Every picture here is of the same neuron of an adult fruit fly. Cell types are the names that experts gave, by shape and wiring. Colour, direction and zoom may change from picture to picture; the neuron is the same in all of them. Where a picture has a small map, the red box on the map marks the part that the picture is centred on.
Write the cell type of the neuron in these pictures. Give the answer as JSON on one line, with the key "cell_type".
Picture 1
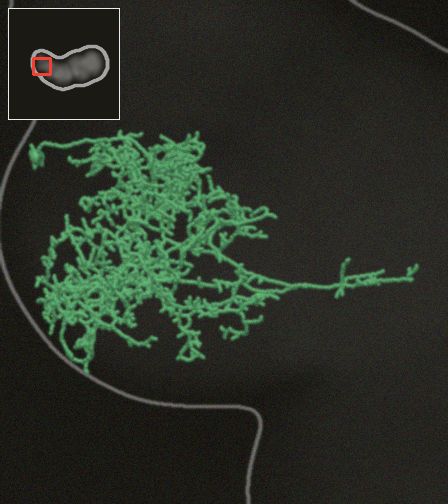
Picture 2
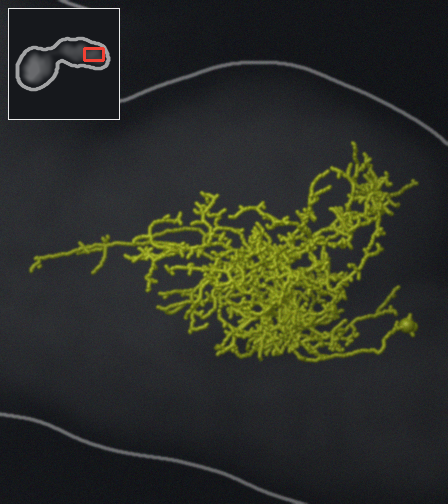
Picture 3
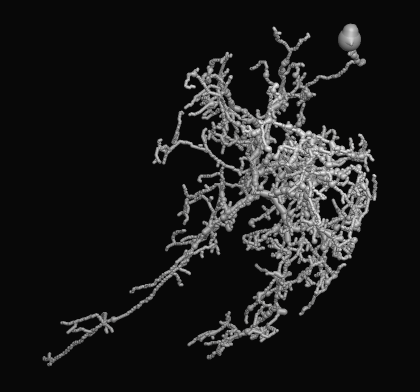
{"cell_type": "IN19A031"}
